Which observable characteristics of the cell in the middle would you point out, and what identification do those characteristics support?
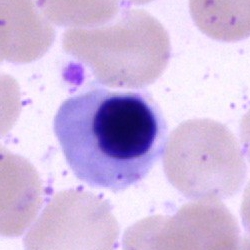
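Start with the nucleus: its chromatin is dense and stains very dark purple throughout, and you won't find a nucleolus. Now move out to the cytoplasm, pale blue and forming a wide rim that is broadest on the left, with no vacuoles visible. So this cell is an erythroblast.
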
